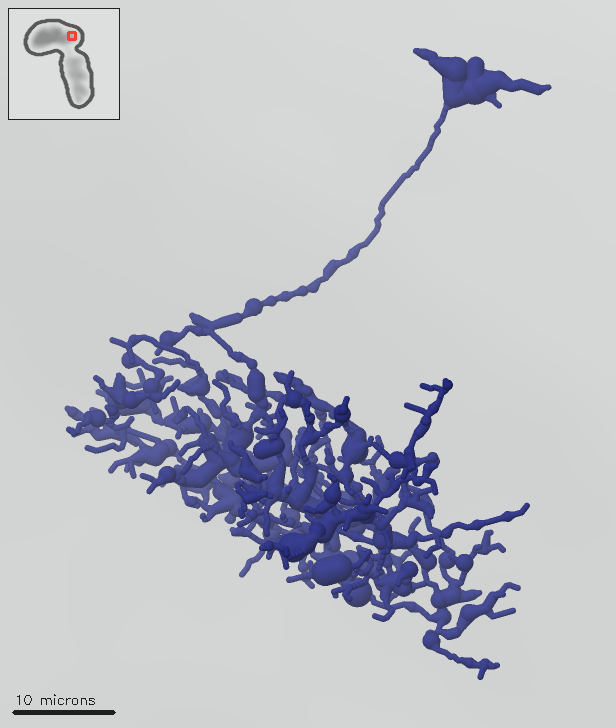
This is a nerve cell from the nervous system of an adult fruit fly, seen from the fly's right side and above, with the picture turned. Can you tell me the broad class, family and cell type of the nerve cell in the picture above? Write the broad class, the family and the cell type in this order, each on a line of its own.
optic-lobe intrinsic neuron
Pm
Pm4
